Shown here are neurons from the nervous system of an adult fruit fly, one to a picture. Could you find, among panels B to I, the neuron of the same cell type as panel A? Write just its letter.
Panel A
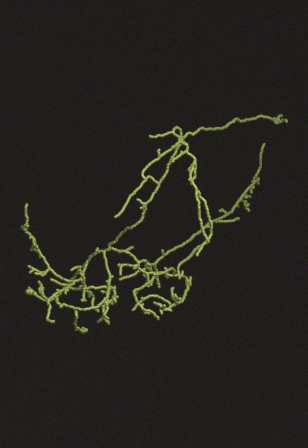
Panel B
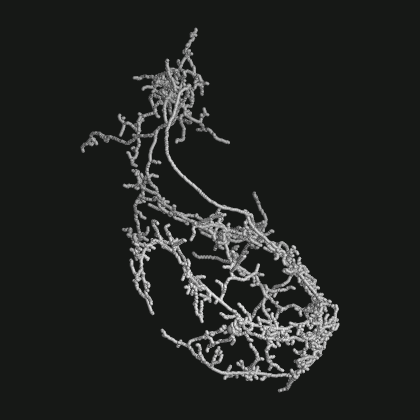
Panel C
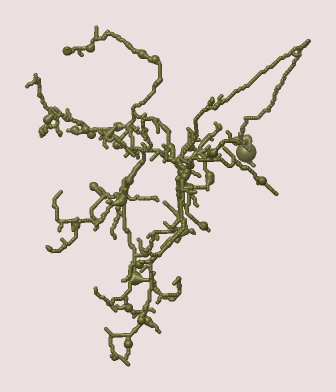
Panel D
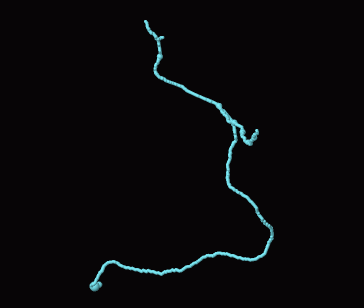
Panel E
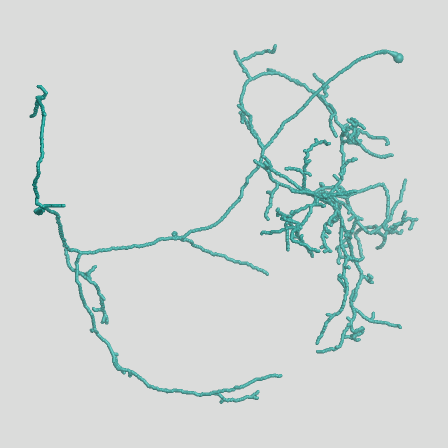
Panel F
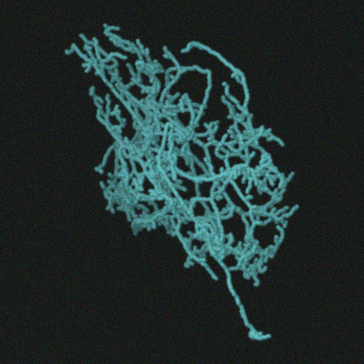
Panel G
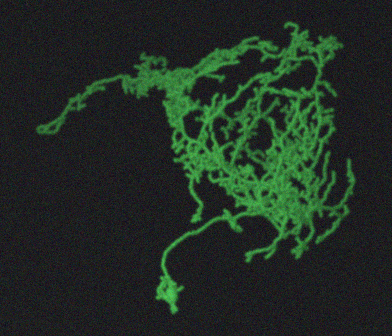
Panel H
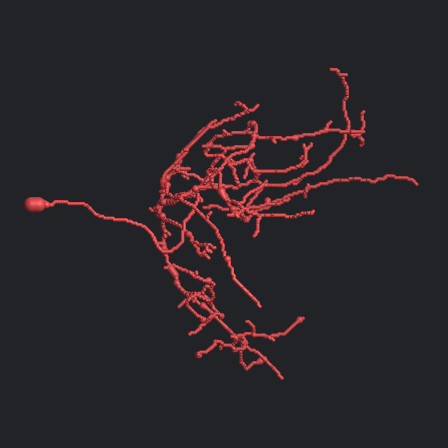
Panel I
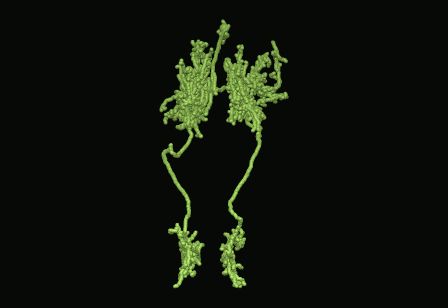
E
